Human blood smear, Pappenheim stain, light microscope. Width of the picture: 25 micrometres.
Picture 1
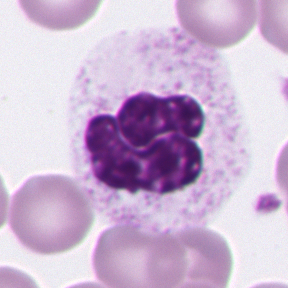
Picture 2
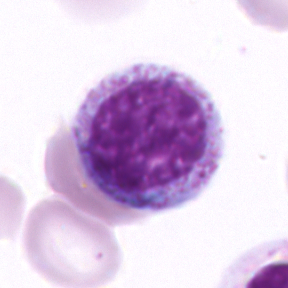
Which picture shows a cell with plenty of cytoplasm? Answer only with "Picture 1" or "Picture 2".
Picture 1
